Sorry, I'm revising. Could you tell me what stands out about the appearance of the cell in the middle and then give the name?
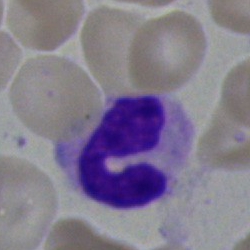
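Notice the nucleus: one curved band bent into a C that opens to the right. Its chromatin is dense and dark purple. The cytoplasm is pale lilac-pink and moderate in amount, with more of it on the right of the nucleus than on the left. This is a band neutrophil.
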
